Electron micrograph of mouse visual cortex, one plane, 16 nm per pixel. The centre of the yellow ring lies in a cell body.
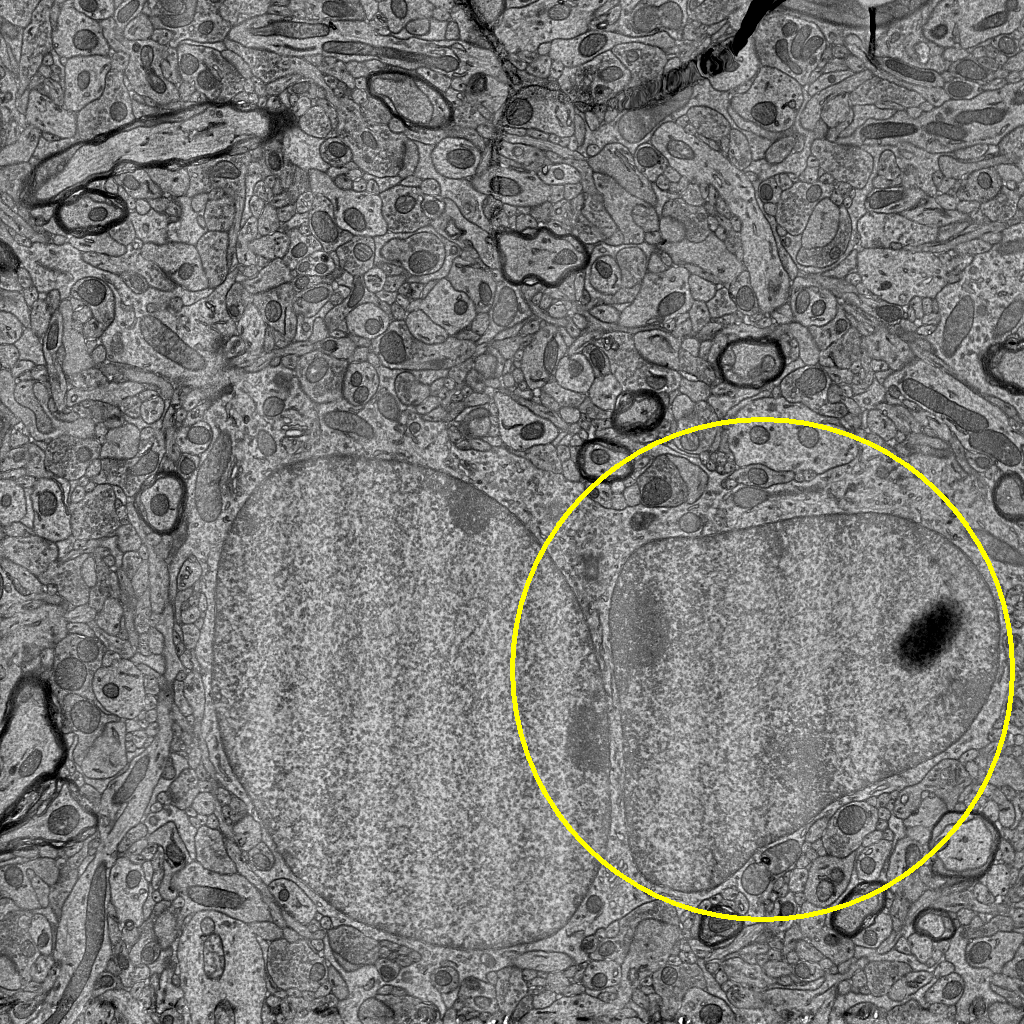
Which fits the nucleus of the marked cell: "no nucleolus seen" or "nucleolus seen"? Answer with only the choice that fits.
Nucleolus seen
